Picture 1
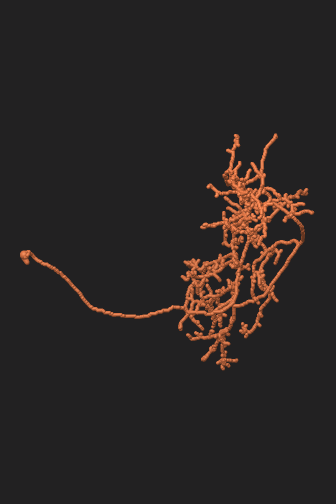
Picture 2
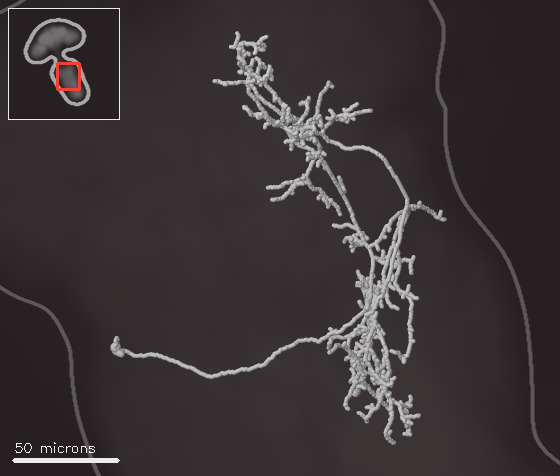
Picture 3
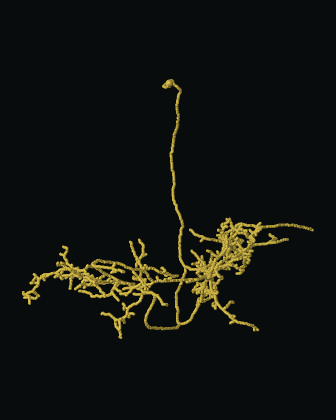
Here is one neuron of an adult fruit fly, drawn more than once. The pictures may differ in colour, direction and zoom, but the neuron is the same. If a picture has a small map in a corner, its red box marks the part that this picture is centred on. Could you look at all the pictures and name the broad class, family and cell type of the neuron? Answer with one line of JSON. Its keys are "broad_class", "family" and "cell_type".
{"broad_class": "nerve-cord intrinsic neuron", "family": "hemilineage 09B", "cell_type": "IN09B038"}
